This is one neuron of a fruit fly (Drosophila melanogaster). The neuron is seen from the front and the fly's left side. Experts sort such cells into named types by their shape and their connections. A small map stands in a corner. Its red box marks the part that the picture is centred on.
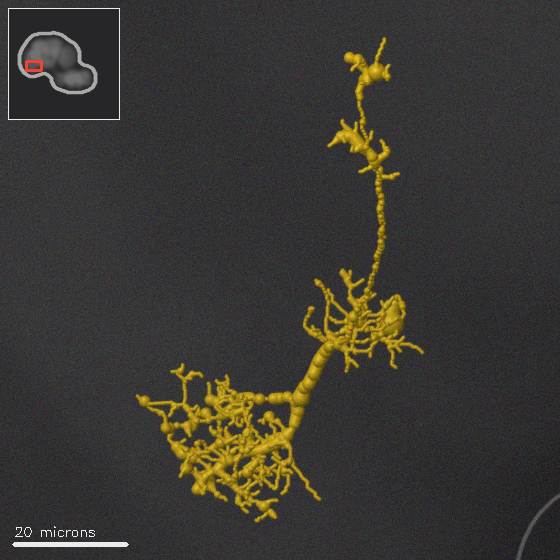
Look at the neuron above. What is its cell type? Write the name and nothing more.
Y3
